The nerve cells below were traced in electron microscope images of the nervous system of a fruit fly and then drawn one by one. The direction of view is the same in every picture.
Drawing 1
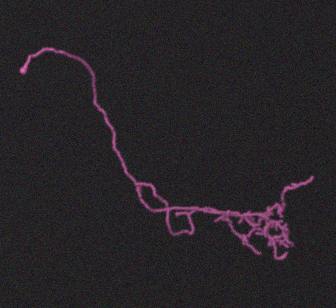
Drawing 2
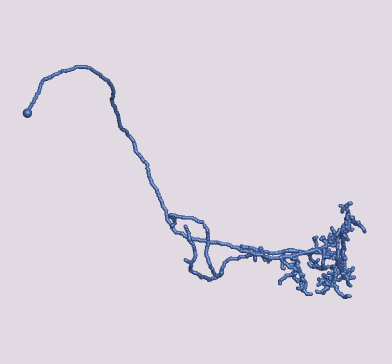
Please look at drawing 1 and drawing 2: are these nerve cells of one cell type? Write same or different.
same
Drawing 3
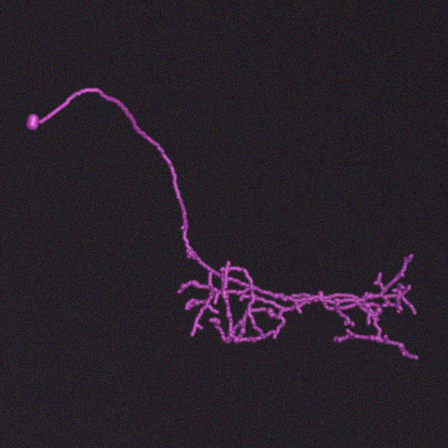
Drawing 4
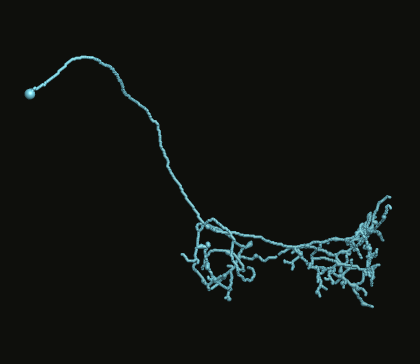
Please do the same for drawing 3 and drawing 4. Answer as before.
same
